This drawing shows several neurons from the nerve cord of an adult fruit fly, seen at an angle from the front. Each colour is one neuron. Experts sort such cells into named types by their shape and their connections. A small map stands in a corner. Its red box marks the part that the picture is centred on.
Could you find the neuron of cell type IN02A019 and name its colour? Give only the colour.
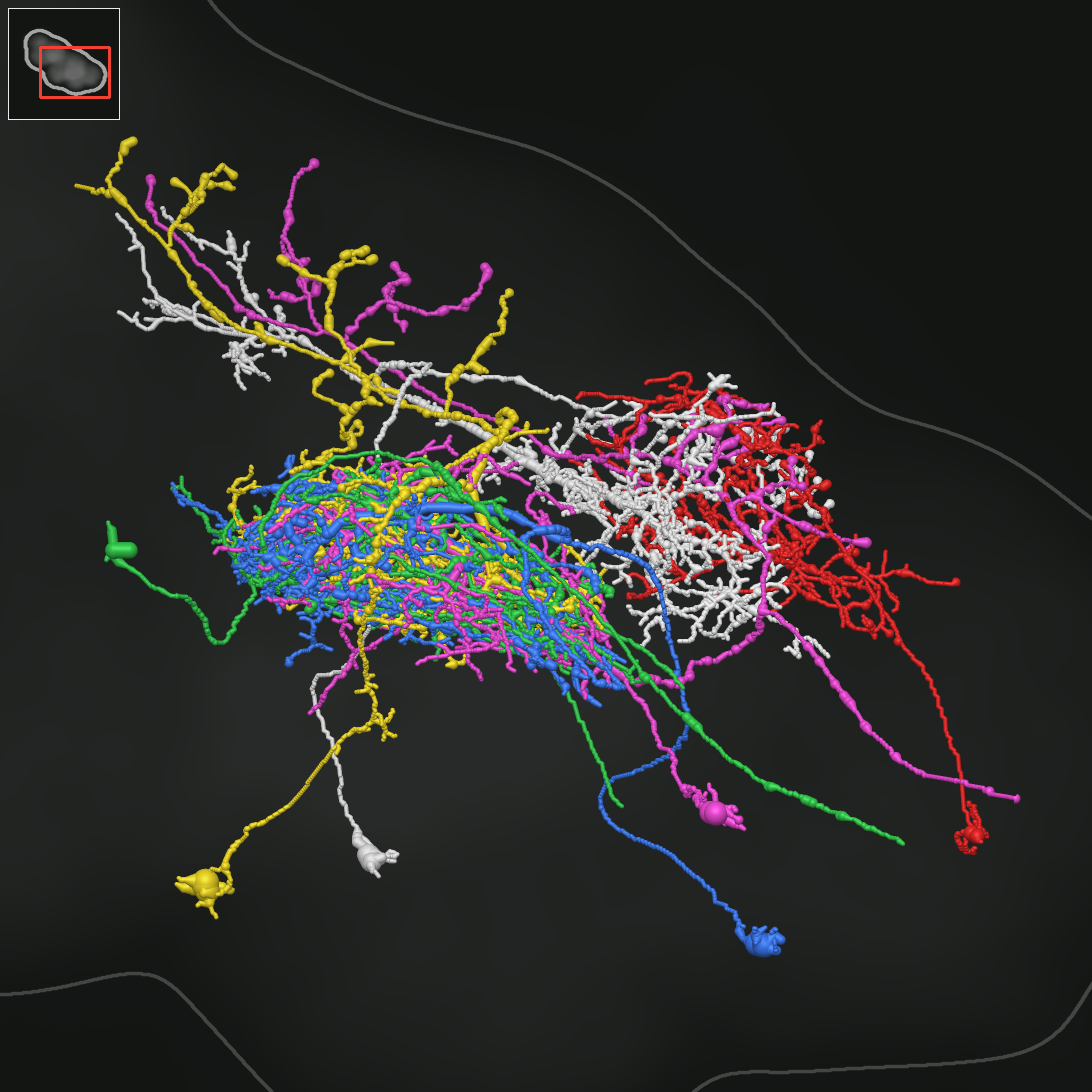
blue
